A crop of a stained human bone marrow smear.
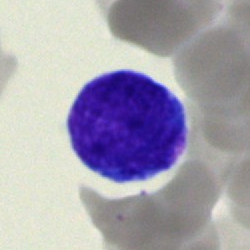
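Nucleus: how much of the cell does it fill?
Almost the whole cell.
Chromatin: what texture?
Dense, with darker clumped patches.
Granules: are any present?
None are seen.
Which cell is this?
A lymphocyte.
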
